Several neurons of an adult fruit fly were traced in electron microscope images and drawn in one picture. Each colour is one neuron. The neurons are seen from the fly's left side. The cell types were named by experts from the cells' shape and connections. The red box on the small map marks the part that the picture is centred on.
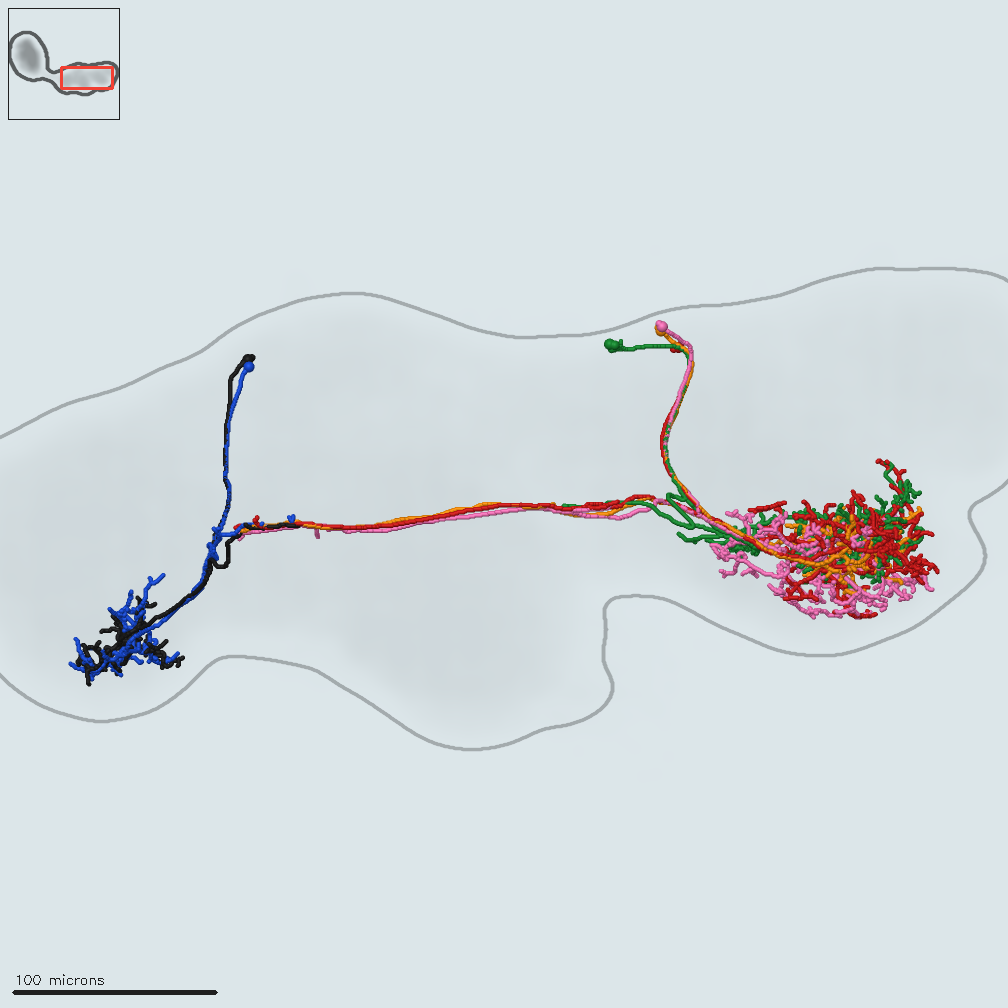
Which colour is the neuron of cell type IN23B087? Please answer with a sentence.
The colour is blue.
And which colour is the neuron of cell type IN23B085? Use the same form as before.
The colour is orange.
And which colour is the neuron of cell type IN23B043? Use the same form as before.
The colour is green.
